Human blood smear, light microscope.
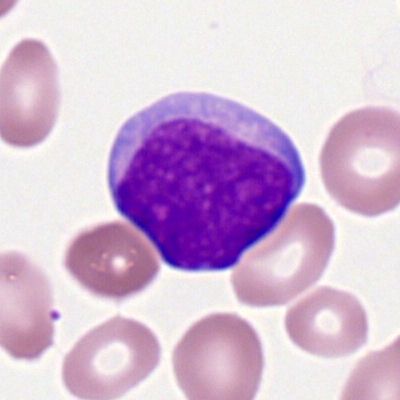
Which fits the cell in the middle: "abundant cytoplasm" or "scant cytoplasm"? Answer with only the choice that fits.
Scant cytoplasm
